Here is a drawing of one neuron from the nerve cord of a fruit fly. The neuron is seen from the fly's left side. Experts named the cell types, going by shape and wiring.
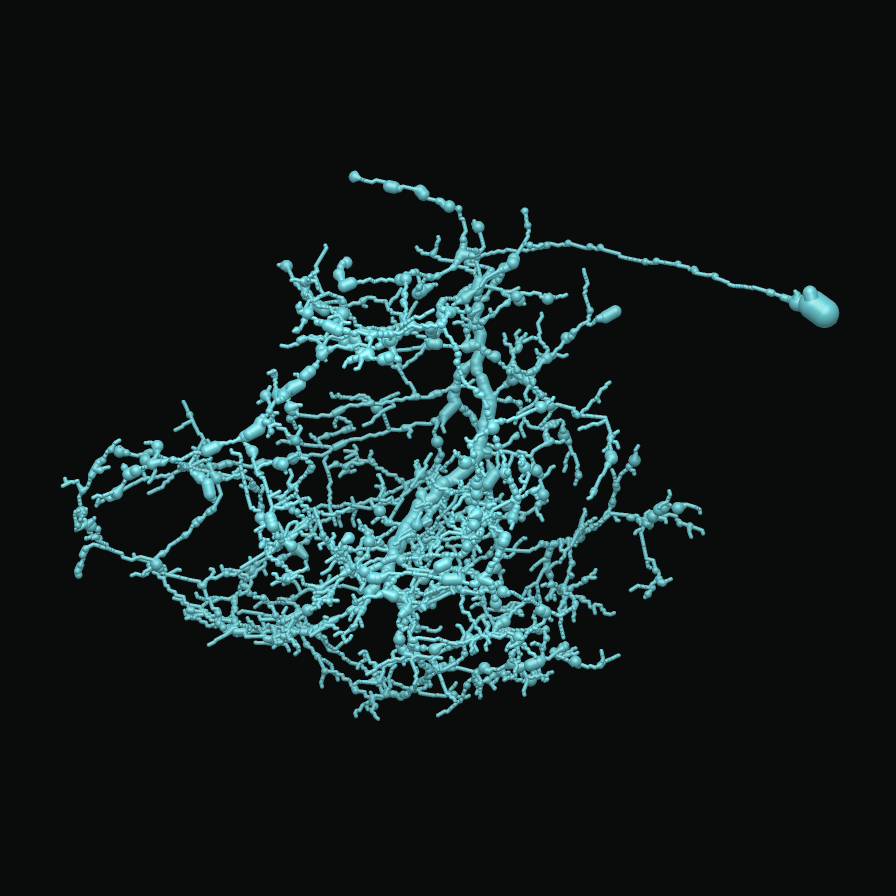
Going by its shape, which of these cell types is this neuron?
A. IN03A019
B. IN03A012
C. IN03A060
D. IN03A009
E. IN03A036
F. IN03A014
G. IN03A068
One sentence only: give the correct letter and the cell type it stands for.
Named in option F, IN03A014 is the cell type of the neuron.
